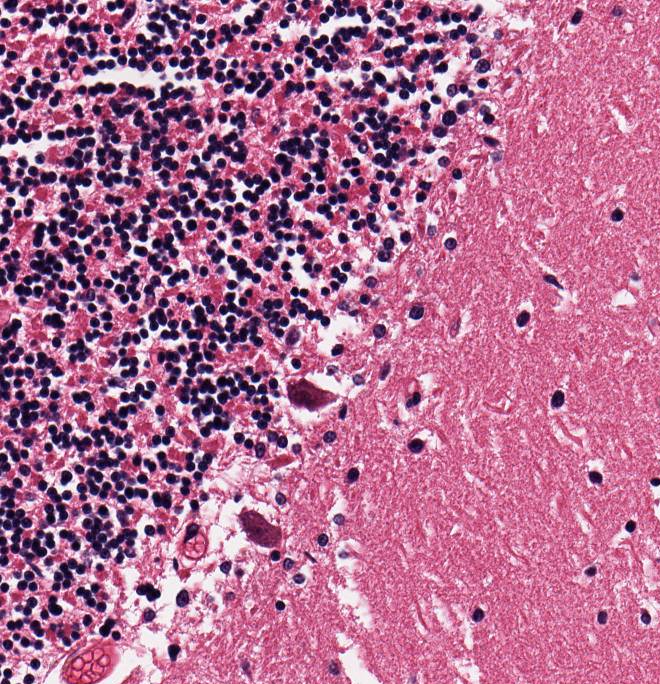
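Cerebellum. A densely cellular layer fills the upper left, a pale, sparsely cellular one the right; their border runs diagonally from top centre to bottom left. Small, round, dark blue nuclei with scant cytoplasm crowd the dense layer among small pink cell-free islands. Left of centre, two large cells with abundant purplish cytoplasm sit on the border.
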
